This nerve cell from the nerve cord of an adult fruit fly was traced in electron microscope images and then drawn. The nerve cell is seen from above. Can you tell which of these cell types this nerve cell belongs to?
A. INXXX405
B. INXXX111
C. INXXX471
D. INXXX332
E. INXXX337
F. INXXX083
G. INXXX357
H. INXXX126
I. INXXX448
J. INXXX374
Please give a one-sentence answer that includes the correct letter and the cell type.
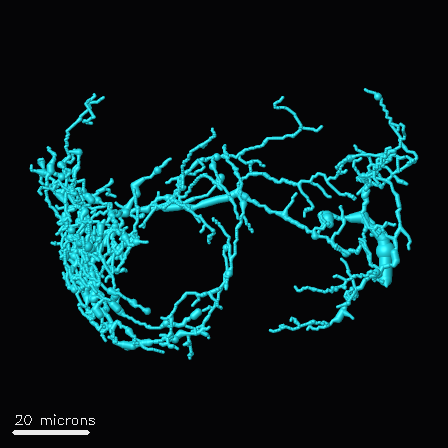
Cell type INXXX374, option J, is the one the nerve cell has.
